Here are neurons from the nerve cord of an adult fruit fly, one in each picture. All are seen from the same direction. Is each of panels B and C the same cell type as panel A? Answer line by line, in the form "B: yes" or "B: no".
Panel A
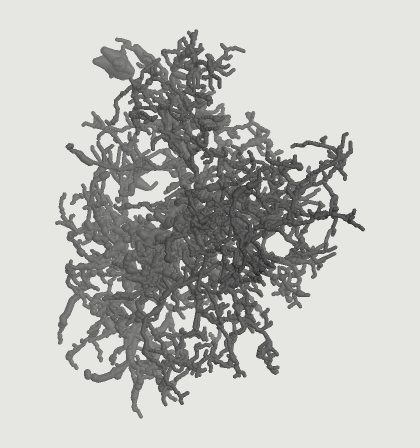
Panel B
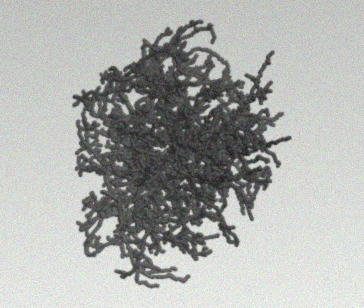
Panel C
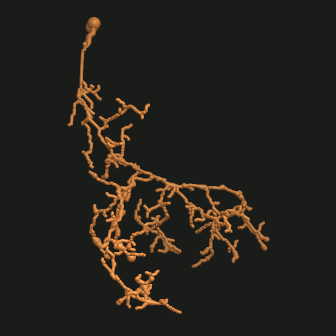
B: yes
C: no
